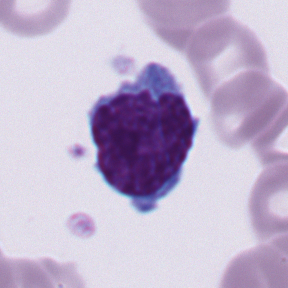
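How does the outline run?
Irregularly, not smoothly round.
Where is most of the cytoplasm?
The largest patch sits at the top, while a small bluish bulge of it pushes out from the bottom.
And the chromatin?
Dense, dark purple and coarsely clumped.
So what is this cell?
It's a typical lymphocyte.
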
